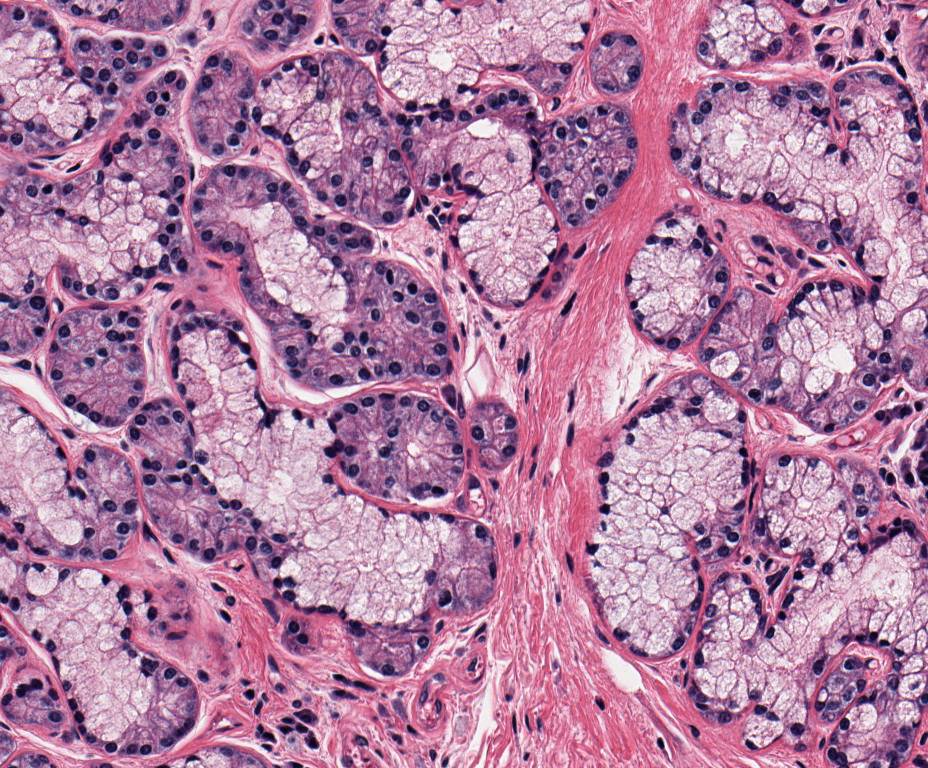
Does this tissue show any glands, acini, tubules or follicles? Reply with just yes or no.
Yes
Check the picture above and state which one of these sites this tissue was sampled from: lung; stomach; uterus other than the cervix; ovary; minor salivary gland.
minor salivary gland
